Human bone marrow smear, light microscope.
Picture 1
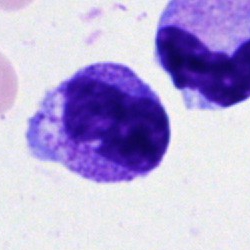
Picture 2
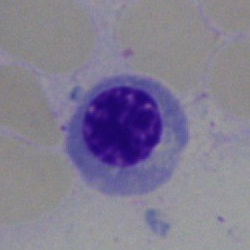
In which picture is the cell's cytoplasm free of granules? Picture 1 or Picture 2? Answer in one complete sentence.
The cell in picture 2 has a cytoplasm free of any visible granules.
